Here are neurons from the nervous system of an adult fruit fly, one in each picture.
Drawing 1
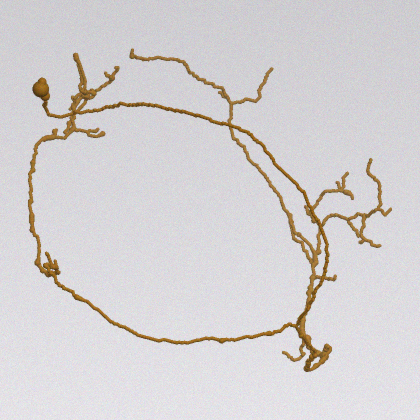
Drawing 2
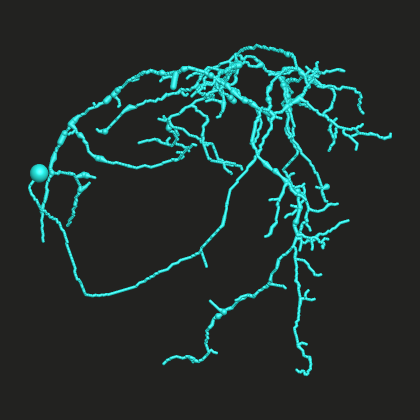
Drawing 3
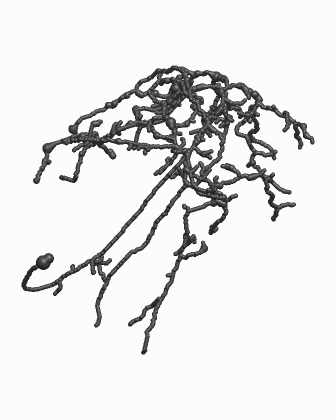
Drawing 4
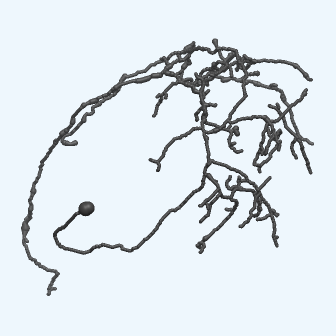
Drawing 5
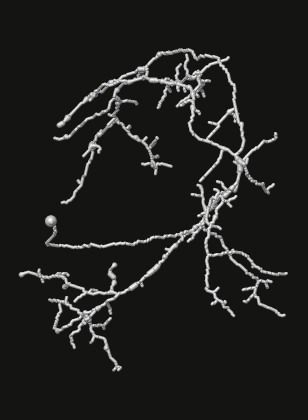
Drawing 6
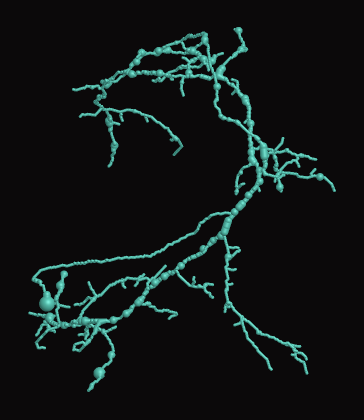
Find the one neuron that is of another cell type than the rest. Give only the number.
1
